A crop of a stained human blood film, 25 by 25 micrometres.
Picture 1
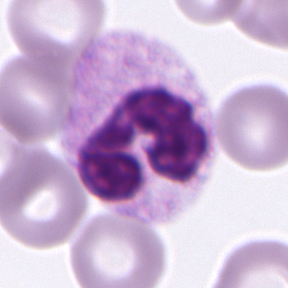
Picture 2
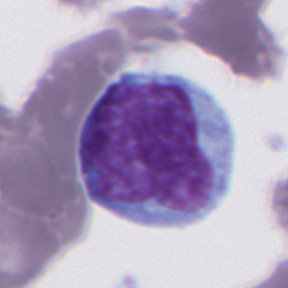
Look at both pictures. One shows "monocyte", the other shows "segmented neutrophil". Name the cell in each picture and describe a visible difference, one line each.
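In picture 1 we see a segmented neutrophil: Fine, dust-like lilac granules are scattered throughout the cytoplasm.
In picture 2 we see a monocyte: No granules are seen in the cytoplasm.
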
